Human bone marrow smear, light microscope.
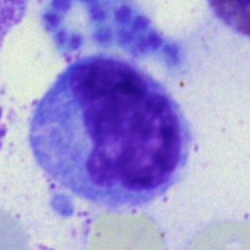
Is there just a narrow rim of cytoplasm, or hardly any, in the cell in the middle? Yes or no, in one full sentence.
No, there is abundant cytoplasm around the nucleus.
